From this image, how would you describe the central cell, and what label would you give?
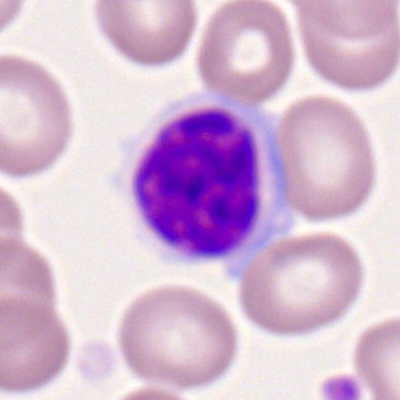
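Chromatin dense, coarsely clumped. Cytoplasm pale blue, only a thin rim around the nucleus, widest on its right side. Lymphocyte.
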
